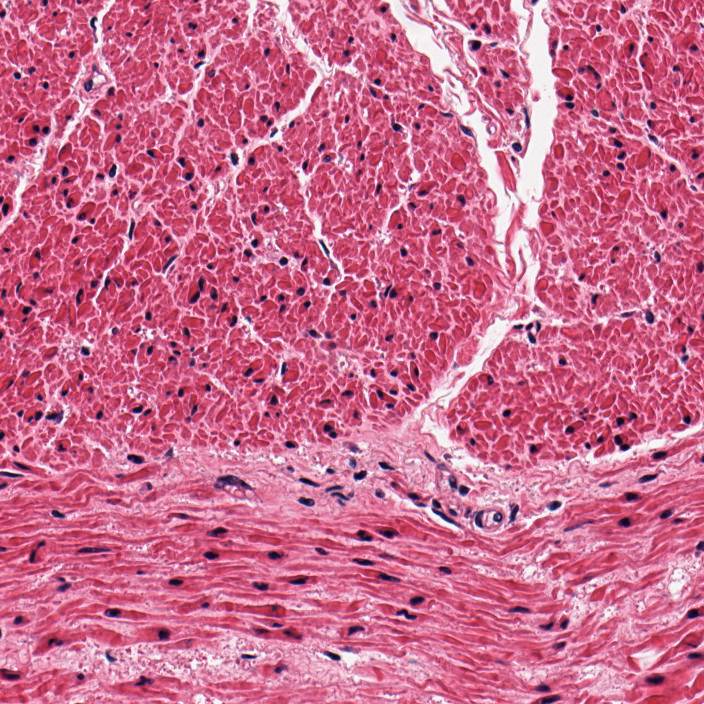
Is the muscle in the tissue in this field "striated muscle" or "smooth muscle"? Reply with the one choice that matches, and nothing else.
Smooth muscle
